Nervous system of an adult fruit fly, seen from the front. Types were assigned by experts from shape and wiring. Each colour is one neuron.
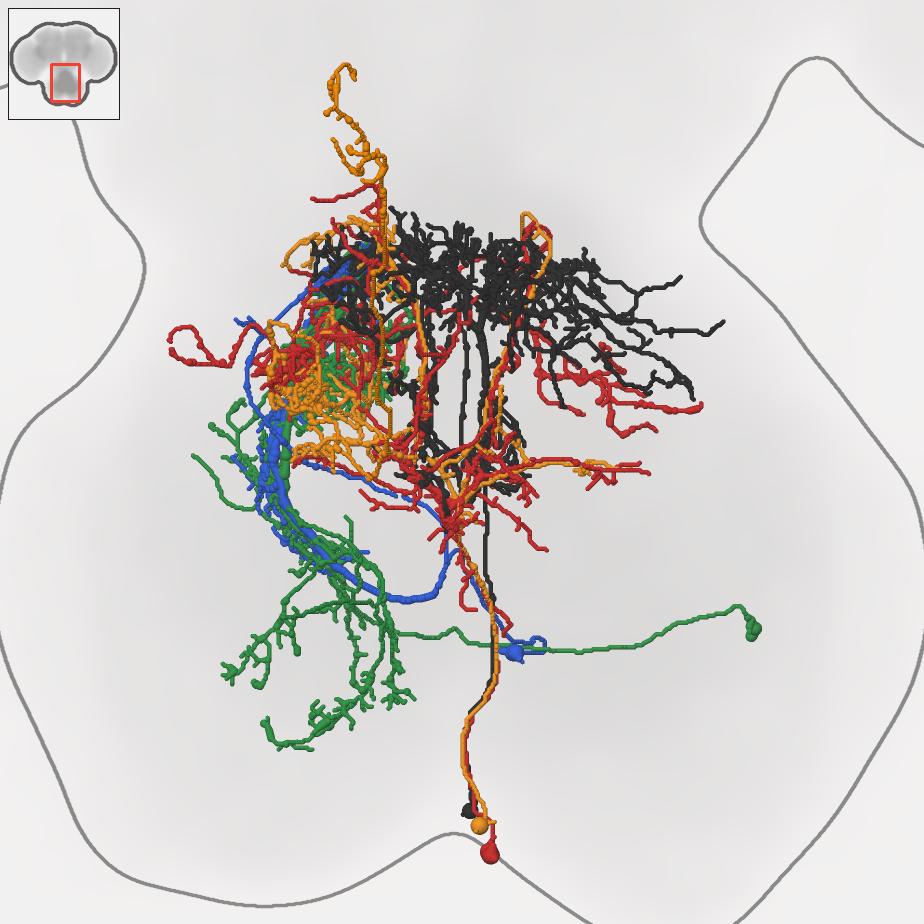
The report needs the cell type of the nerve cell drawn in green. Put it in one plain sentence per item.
The cell type is IN01A031.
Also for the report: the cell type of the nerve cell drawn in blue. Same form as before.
The cell type is IN10B023.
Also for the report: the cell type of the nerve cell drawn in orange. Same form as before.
The cell type is AN06B046.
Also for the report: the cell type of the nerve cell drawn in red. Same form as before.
The cell type is IN06B017.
